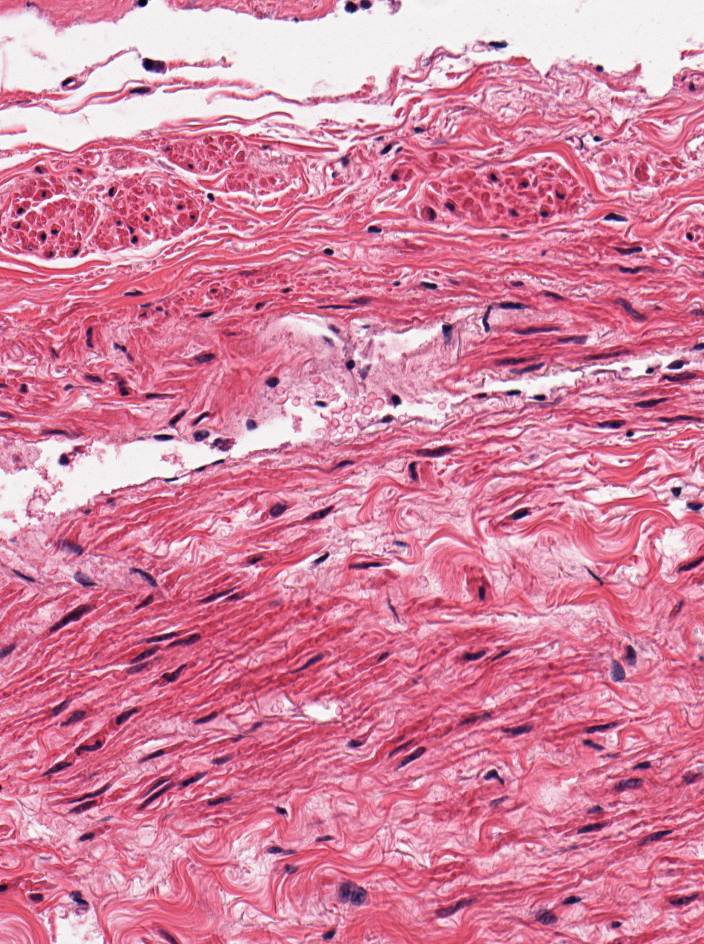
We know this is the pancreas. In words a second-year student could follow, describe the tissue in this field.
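Look first at the lower two-thirds of the field: the fibres there run in roughly parallel bundles, slanting from lower left to upper right. Most of the nuclei are dark, slender and elongated, and they lie lengthwise along those fibres. Between the straighter bundles, especially toward the lower right, you will find wavy, curling pink collagen fibres. Notice there are no fat cells anywhere in the field.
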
